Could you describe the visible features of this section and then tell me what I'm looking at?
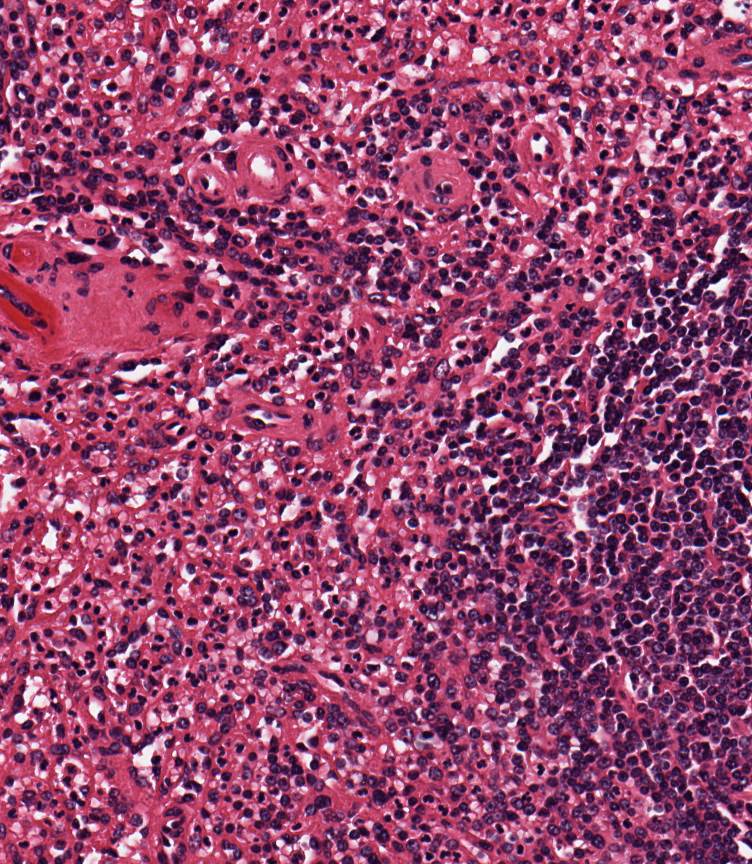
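The right side of the field is dense and dark with tightly packed nuclei; the left and upper parts are paler and looser. Lymphocytes, with small round dark nuclei and scant cytoplasm, form most of the dense zone. On the pale left, larger cells with paler nuclei and pale cytoplasm lie among lymphocytes. The section is spleen.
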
